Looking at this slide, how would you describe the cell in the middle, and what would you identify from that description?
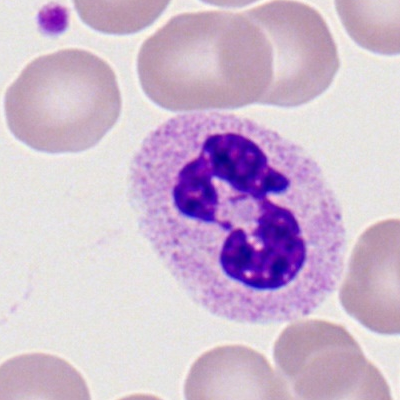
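First, the nucleus is divided into several lobes that curve around a pale central patch of cytoplasm. Second, the chromatin is dark purple and coarsely clumped. Third, fine granules dust the cytoplasm throughout. Last item: the cell is a segmented neutrophil.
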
